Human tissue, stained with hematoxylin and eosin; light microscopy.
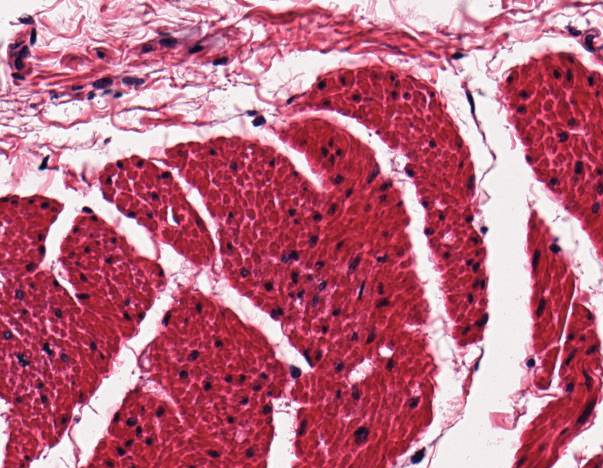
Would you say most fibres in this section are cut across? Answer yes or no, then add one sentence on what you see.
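Yes. The muscle bundles are cut across, showing many small closely packed rounded to polygonal cell profiles.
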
